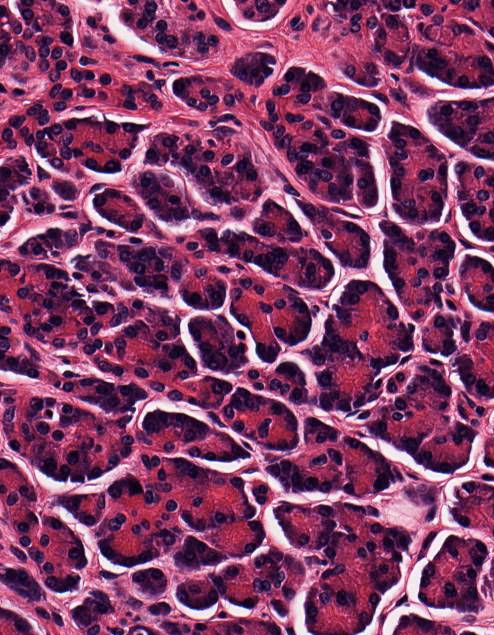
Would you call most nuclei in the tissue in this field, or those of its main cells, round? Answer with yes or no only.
Yes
